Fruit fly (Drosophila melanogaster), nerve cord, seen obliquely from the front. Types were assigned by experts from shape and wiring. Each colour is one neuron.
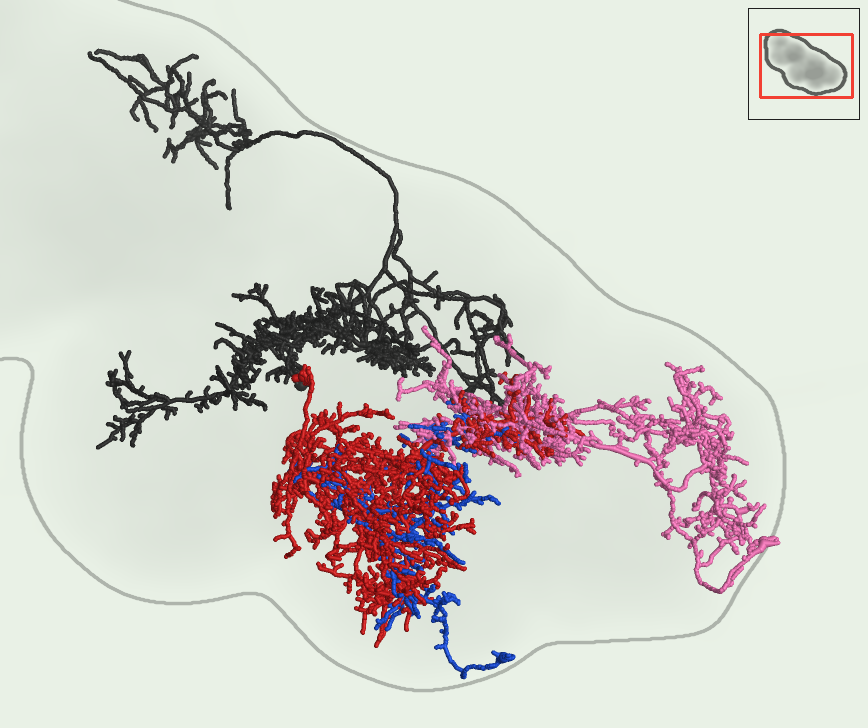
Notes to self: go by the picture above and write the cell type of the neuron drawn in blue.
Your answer: IN13A027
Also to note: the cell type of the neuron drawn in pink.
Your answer: IN13A011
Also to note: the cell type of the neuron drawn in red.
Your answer: IN19A024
